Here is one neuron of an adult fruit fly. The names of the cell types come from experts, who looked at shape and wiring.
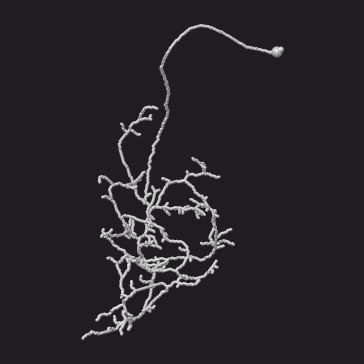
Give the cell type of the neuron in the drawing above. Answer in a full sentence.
The cell type is CB2907.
